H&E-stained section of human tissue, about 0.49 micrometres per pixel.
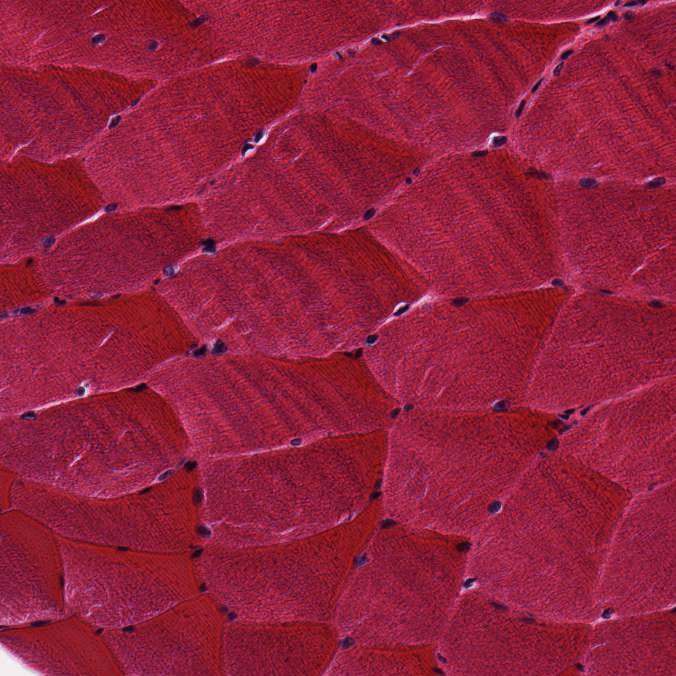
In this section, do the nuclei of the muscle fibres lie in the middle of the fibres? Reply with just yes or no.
No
